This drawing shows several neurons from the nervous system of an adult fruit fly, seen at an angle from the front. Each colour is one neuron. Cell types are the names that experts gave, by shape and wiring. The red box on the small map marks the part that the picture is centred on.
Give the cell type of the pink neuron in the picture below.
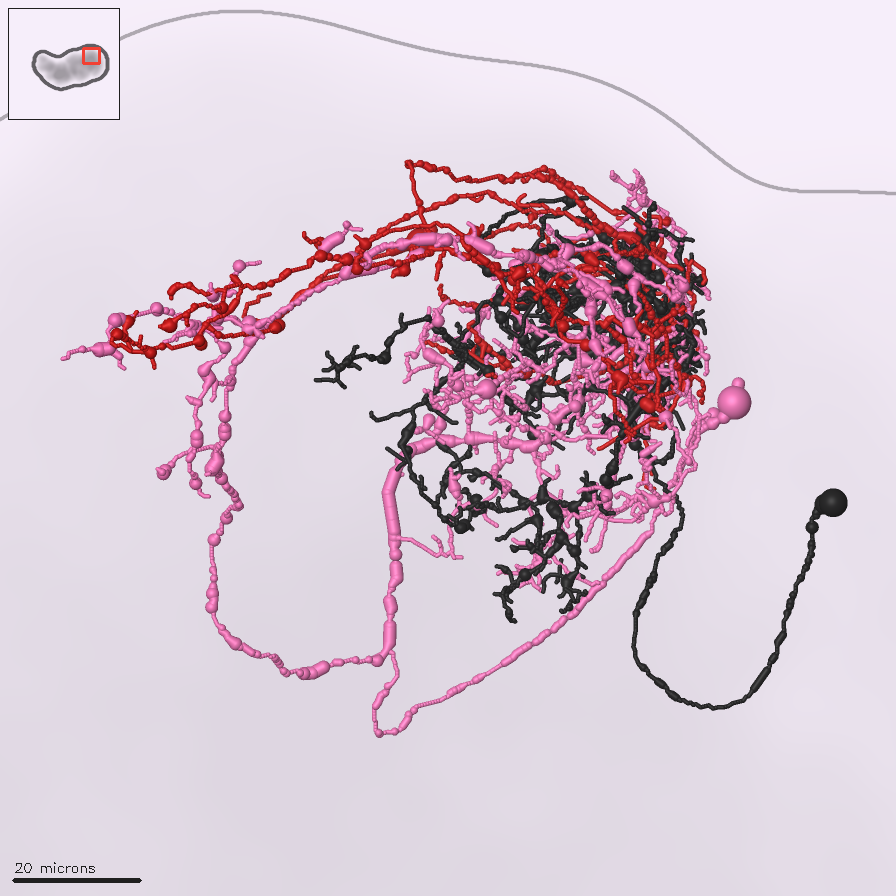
LHPV2h1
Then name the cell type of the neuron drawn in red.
LHPV6a1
